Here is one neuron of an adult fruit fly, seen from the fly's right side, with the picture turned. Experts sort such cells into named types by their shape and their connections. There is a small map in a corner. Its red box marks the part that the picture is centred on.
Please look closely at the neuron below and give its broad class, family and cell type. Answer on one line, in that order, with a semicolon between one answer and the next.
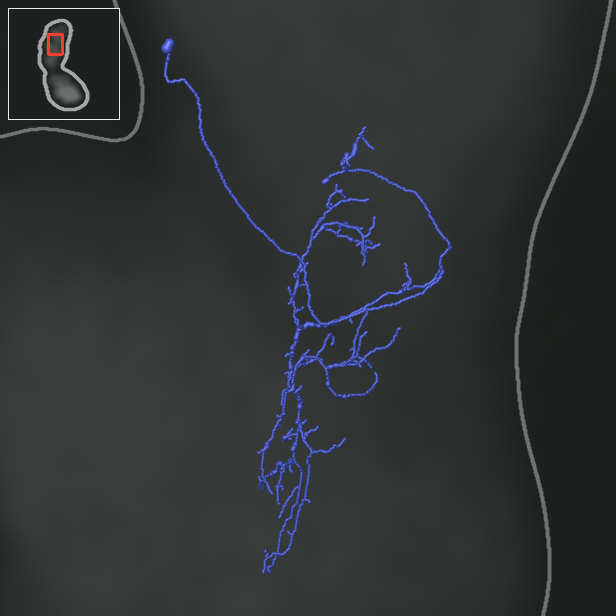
nerve-cord intrinsic neuron; hemilineage 02A; IN02A045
